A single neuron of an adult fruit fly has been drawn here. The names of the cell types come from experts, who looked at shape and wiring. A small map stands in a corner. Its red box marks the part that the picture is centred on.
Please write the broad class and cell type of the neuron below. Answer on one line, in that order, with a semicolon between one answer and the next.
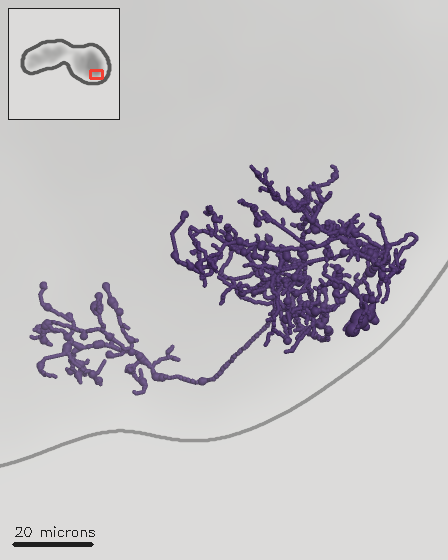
central-brain intrinsic neuron; SIP019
